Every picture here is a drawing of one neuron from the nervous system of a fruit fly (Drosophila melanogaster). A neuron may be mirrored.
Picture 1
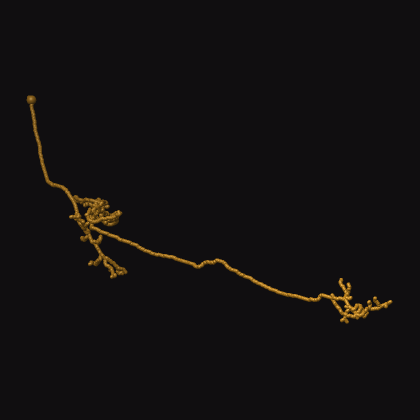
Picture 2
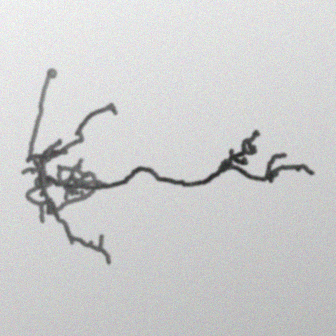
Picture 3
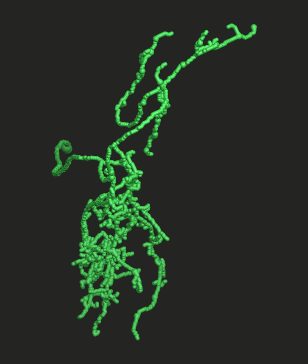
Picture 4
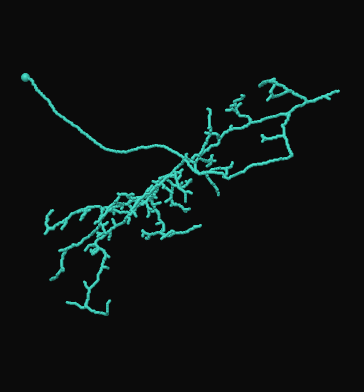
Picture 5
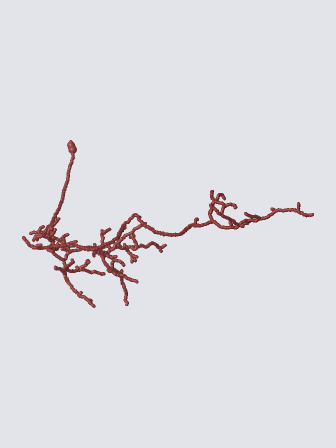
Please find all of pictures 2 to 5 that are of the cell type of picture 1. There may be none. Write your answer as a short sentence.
Picture 2 and picture 5 are of the same cell type.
